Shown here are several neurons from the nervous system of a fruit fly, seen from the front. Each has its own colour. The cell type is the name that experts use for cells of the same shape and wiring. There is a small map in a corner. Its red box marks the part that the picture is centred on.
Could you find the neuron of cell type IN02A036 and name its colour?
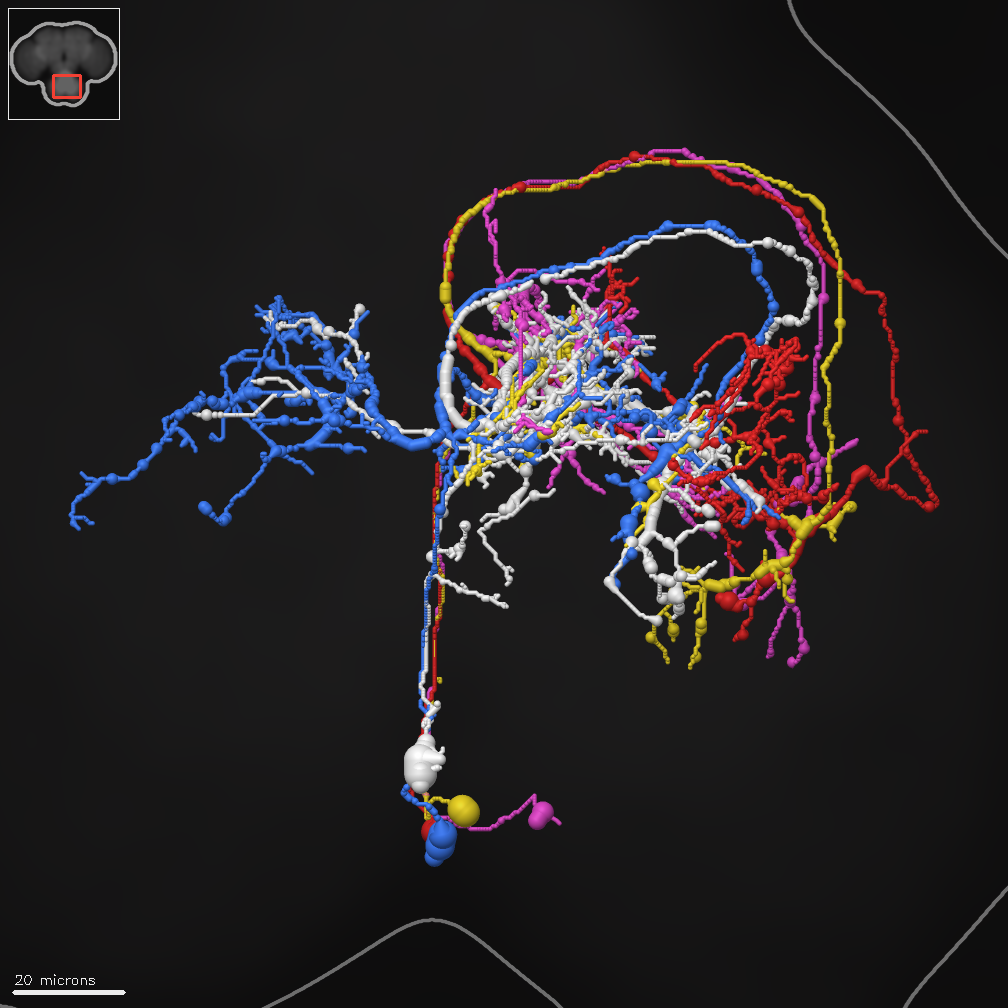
magenta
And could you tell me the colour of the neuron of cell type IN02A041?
yellow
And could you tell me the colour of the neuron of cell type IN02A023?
blue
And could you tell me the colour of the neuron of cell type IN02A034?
red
